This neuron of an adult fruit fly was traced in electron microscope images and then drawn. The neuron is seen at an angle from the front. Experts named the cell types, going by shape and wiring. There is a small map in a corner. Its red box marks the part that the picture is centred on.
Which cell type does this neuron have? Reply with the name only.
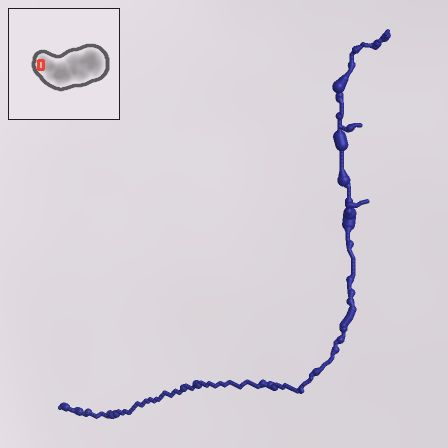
SNpp50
